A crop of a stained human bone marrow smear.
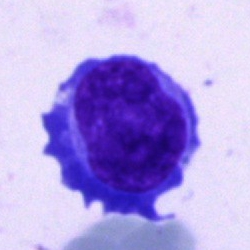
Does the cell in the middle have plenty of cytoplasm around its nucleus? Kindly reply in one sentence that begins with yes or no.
No, rather than abundant, the cytoplasm of the cell is scant.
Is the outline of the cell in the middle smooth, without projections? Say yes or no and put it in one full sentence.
No, the outline of the cell is rough.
